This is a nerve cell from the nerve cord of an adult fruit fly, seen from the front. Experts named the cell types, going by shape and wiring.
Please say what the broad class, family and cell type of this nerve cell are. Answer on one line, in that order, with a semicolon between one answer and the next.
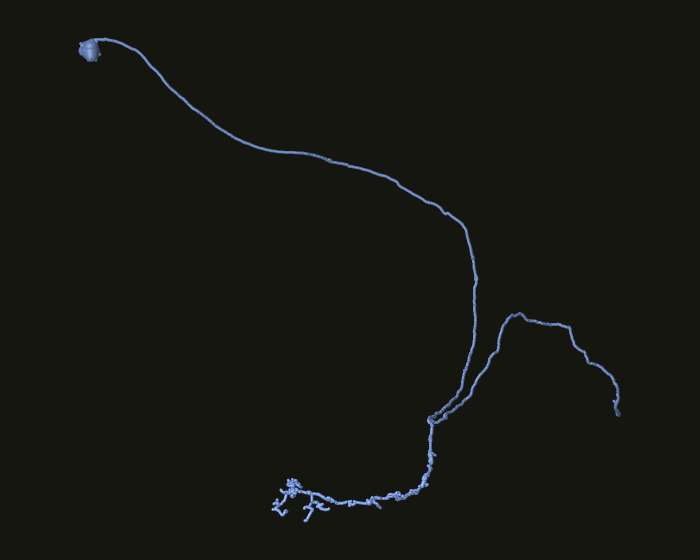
nerve-cord intrinsic neuron; hemilineage 23B; IN23B094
